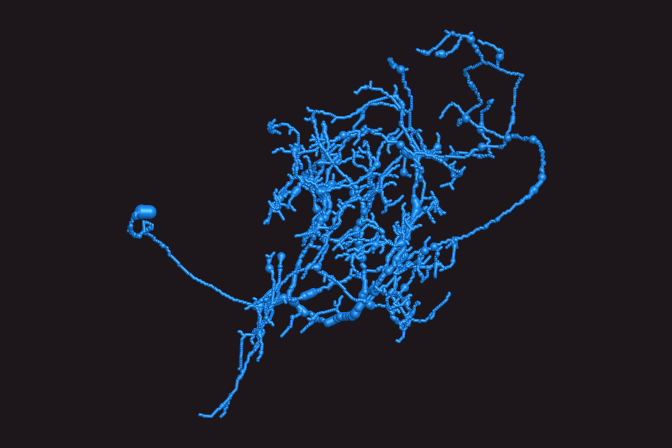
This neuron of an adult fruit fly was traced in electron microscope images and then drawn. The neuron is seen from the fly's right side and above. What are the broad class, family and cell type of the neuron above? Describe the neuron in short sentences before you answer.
Its cell body lies on the left of the picture. In this view it is about as wide as it is tall. This is a central-brain intrinsic neuron. Its family is hemilineage VLPd&p1_posterior. It is of cell type SLP327.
